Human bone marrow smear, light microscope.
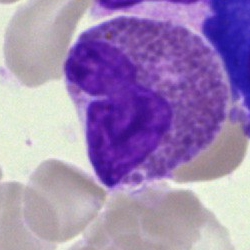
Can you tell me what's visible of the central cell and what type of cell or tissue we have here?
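A smooth, roughly round outline bounds this cell. Its nucleus lies against the left side, and the chromatin is dark purple and somewhat clumped. The cytoplasm is abundant and pinkish-lilac. The cell is an eosinophil.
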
